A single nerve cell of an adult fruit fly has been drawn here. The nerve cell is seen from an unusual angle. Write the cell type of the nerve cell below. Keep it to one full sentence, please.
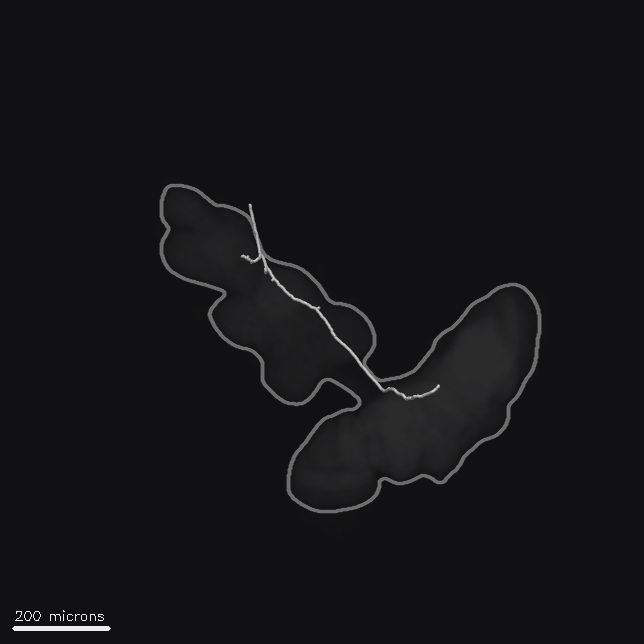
The cell type of this nerve cell is SApp08.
